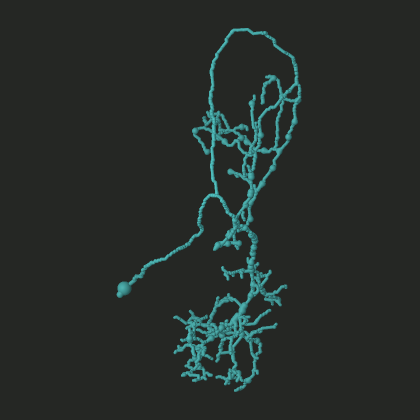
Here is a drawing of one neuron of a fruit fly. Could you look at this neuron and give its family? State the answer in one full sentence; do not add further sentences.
It is the family hemilineage SLPal2 to which this neuron belongs.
